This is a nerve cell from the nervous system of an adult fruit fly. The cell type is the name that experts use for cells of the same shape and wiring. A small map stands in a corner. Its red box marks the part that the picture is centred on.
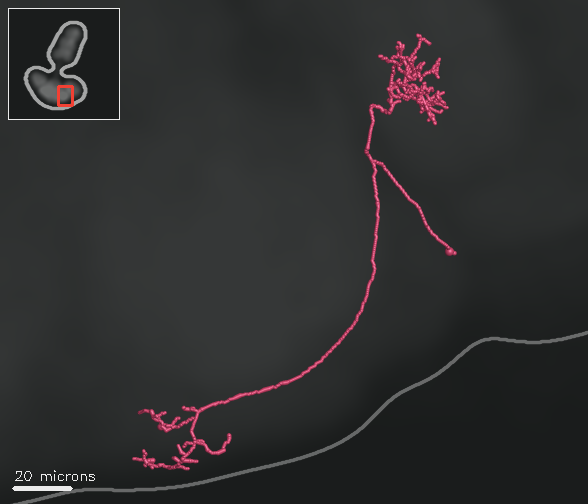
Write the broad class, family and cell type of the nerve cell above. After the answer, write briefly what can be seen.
Its broad class is visual projection neuron. Its family is hemilineage VPNd2. Its cell type is LC10c-1. It is in the brain and does not reach the nerve cord. The cell body can be seen on the right of the picture. Dozens of branch ends can be seen.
